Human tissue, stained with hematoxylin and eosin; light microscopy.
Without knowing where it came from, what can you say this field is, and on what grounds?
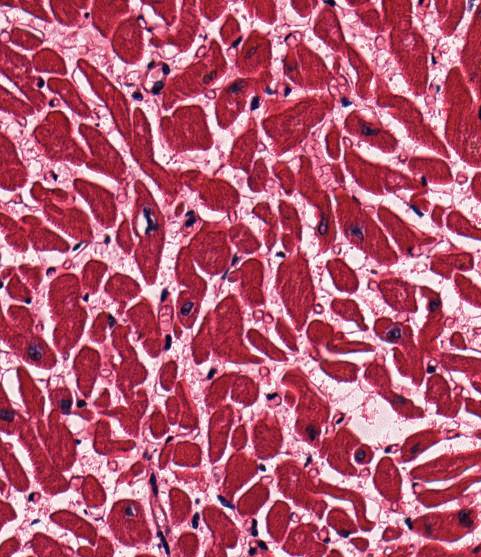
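The answer is myocardium. Muscle fibres fill the entire field, cut mostly in cross and oblique section, with irregular, angular rather than uniformly round profiles. Their cytoplasm stains deep red with eosin, and any nucleus present lies centrally within its fibre.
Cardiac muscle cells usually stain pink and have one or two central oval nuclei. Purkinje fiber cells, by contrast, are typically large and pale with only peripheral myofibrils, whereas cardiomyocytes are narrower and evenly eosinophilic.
The deeply red fibres with central nuclei therefore fit myocardium rather than Purkinje fiber.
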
